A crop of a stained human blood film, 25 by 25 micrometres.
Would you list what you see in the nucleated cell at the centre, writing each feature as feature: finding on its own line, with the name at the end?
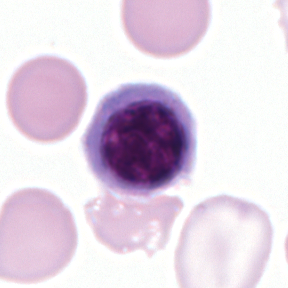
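Size: about 10 micrometres across
Nucleus: round outline, about 60% of cell area
Chromatin: dark purple, coarsely clumped
Nucleolus: none seen
Cytoplasm: rim broader upper left than lower right
Granules: none in cytoplasm
Name: normoblast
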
